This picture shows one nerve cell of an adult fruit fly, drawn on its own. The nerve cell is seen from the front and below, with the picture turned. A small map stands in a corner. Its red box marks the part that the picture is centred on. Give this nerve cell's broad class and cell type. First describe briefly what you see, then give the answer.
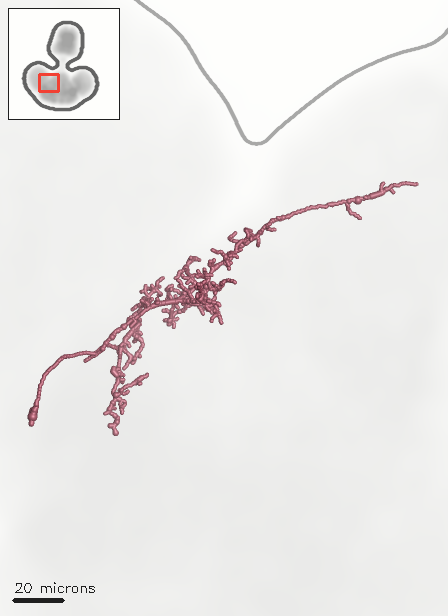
From left to right in the picture it spans about 160 microns. The picture shows dozens of branch ends. Its broad class is central-brain intrinsic neuron. It is of cell type CB3649.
